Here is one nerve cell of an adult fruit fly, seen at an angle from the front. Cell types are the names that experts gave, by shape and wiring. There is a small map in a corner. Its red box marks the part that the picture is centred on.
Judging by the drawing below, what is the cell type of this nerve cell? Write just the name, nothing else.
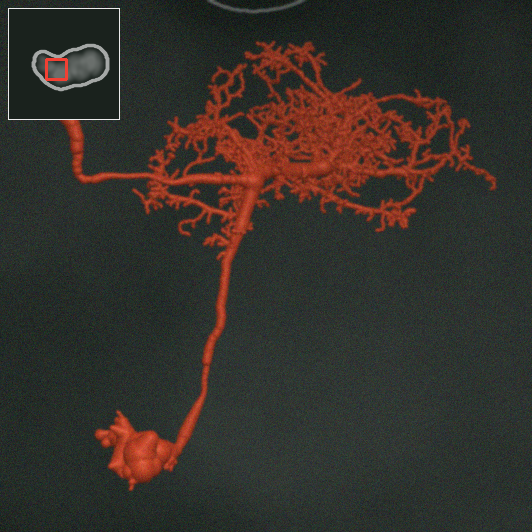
DLMn c-f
